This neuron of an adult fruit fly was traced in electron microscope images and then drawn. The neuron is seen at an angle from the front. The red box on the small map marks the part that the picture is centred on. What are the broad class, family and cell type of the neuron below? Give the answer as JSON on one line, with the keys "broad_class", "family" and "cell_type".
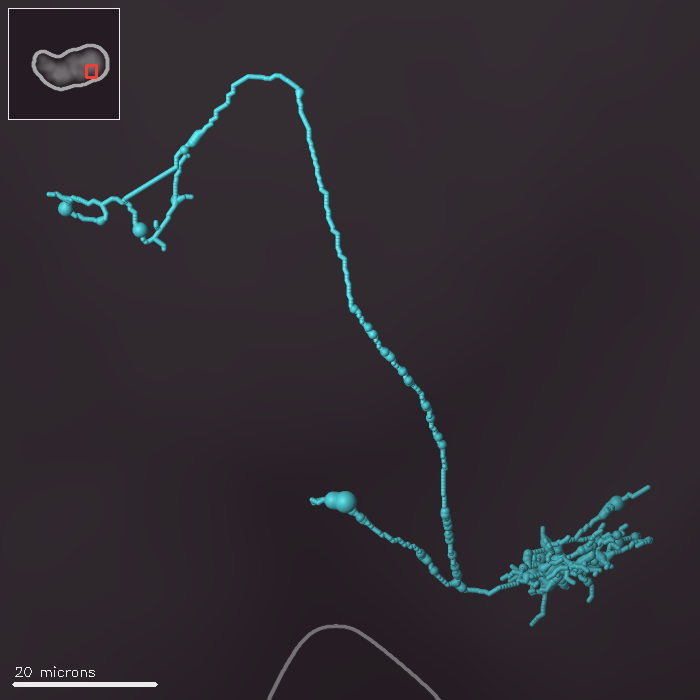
{"broad_class": "optic-lobe intrinsic neuron", "family": "MeLo", "cell_type": "MeLo4"}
